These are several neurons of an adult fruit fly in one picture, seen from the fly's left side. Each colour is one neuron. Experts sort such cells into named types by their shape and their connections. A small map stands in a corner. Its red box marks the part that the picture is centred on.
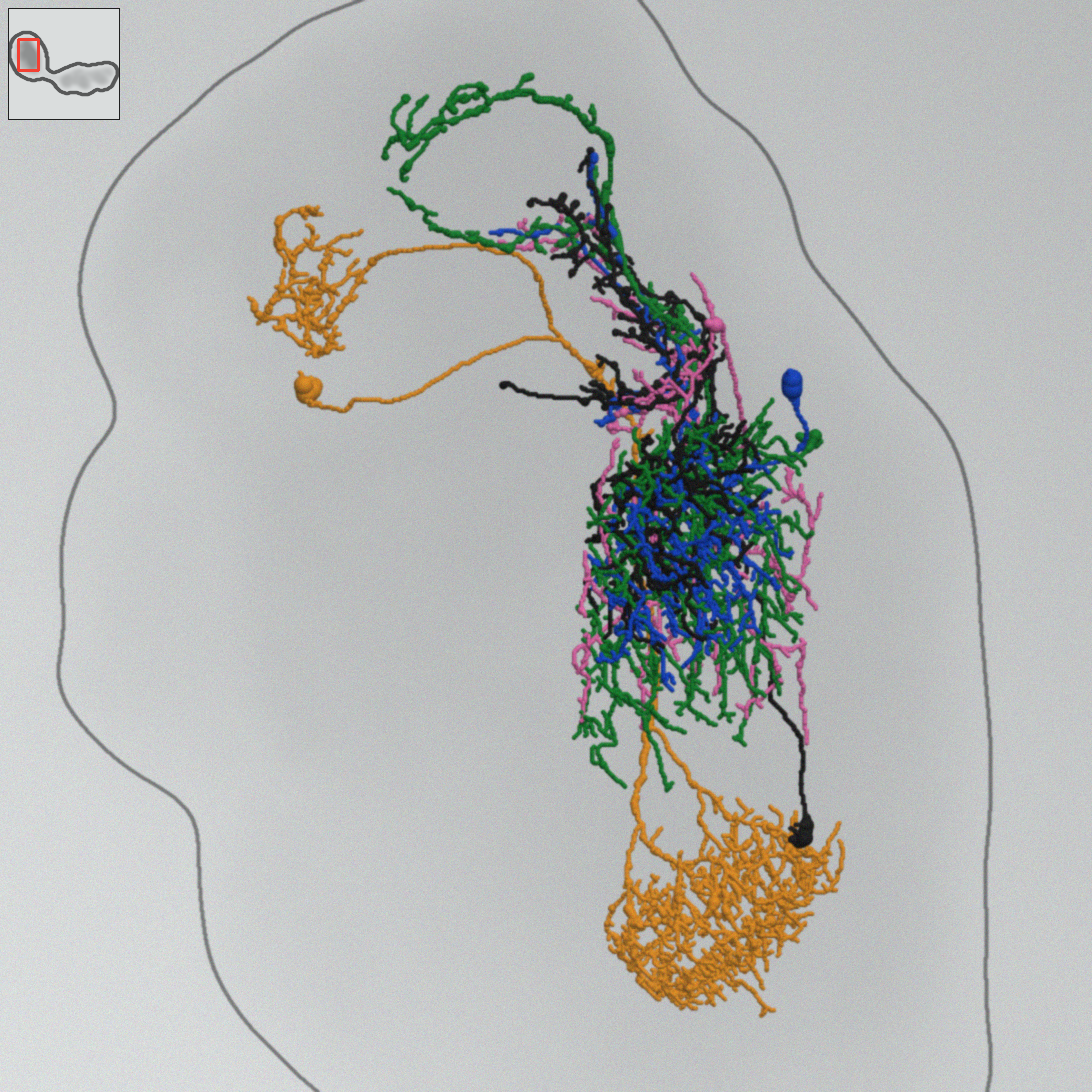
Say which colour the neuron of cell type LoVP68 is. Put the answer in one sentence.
The colour is green.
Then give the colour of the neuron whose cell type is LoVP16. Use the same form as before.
The colour is pink.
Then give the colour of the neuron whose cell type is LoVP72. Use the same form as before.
The colour is blue.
